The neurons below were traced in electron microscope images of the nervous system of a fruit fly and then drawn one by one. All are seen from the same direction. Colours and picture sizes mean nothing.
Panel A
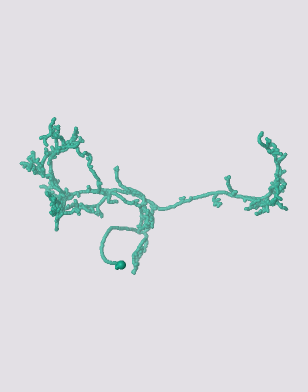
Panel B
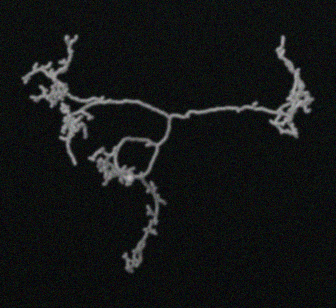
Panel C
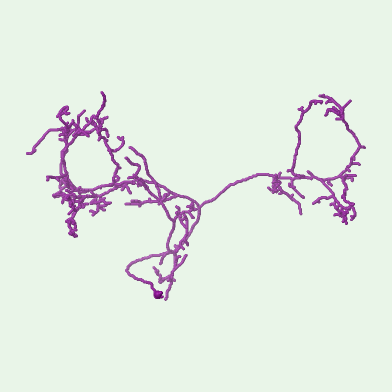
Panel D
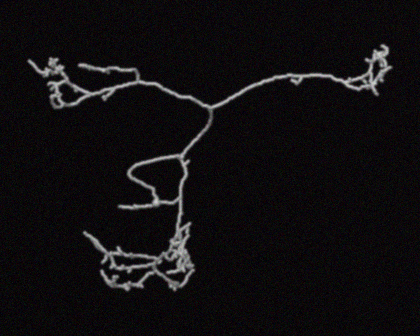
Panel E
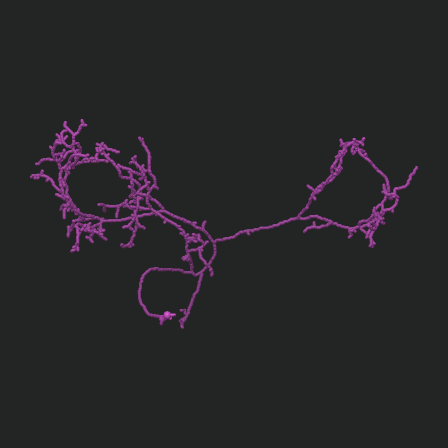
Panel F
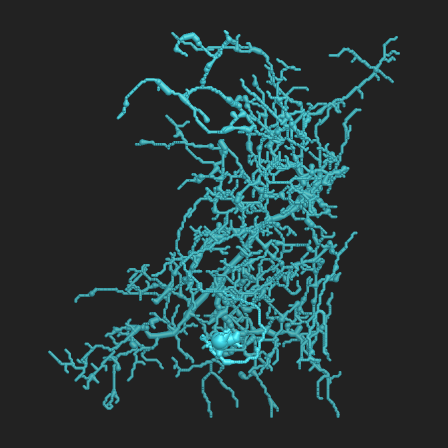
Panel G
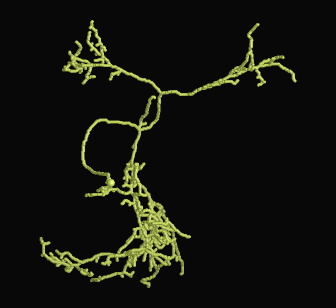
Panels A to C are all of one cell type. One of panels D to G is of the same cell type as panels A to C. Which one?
Panel E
